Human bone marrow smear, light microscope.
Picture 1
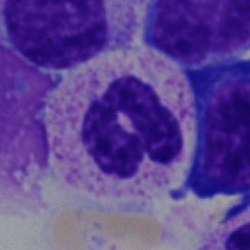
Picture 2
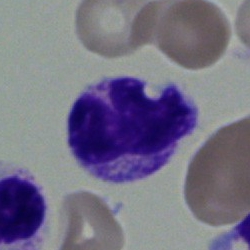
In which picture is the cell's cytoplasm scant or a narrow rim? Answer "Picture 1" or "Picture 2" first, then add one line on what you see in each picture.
Picture 2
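What picture 1 shows: The cytoplasm is abundant and pale pinkish-grey.
What picture 2 shows: The nucleus fills most of the cell.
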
